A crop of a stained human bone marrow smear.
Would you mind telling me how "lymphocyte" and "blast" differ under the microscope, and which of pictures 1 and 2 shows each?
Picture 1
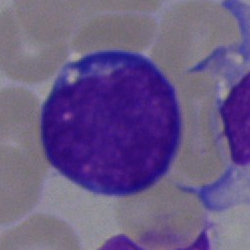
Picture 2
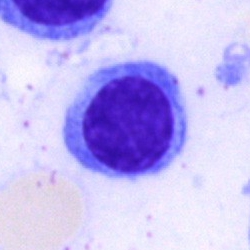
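Picture 1 shows the blast, and picture 2 shows the lymphocyte. Both cells have a round, smooth outline, and neither shows granules in its cytoplasm.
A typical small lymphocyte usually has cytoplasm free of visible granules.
The chromatin is where the two part most clearly: in the blast it is finely granular, with no coarse dark clumps, while in the lymphocyte it is dark purple and fairly dense, with slight coarse mottling.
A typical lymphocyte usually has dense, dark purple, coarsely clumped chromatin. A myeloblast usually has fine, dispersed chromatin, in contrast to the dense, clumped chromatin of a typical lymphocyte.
In the blast, the cytoplasm is only a thin rim around the nucleus, and that rim is deep blue. In the lymphocyte, the nucleus fills most of the cell and leaves a narrow rim of blue cytoplasm, wider on the left side than on the right and without vacuoles. Small white refractile specks sit at the upper-left edge of the blast.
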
